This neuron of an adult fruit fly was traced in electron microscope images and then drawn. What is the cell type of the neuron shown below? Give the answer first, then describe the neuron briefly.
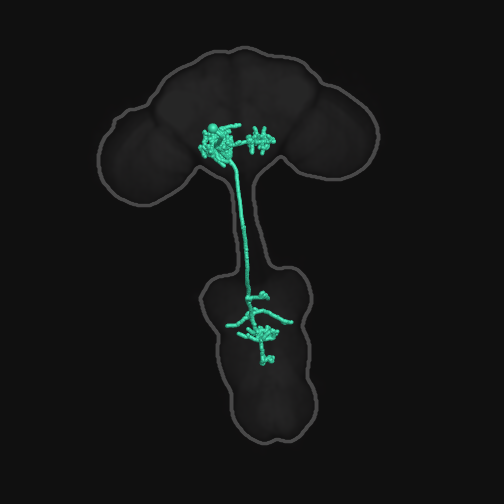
Its cell type is DNge107. Its broad class is descending neuron. It runs through the neck, between the brain and the nerve cord. The cell body is at the top of the picture.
